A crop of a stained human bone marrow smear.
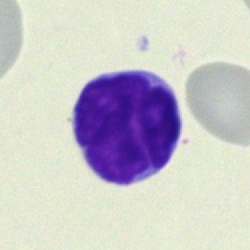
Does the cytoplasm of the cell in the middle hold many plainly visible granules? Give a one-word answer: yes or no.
No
